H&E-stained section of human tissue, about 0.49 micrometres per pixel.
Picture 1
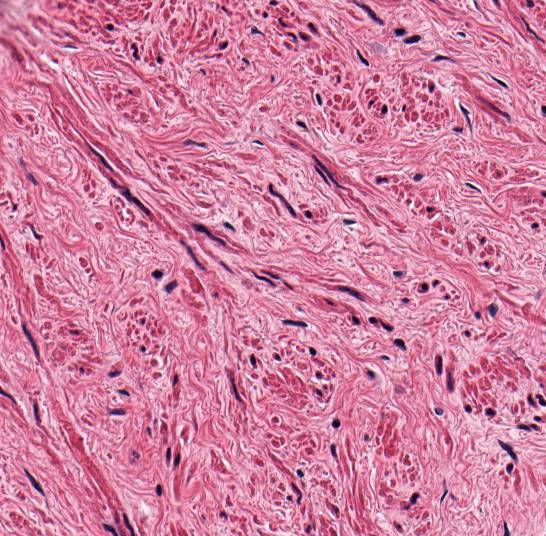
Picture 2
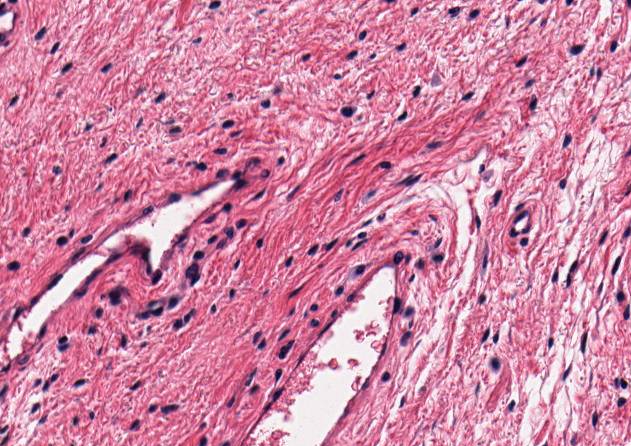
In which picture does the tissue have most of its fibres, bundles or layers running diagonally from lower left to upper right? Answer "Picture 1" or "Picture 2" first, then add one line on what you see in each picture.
Picture 2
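What picture 1 shows: Wavy pink fibre bands run diagonally across the field from upper left toward lower right.
What picture 2 shows: The field is made of eosinophilic wavy fibres that run obliquely from lower left to upper right.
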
